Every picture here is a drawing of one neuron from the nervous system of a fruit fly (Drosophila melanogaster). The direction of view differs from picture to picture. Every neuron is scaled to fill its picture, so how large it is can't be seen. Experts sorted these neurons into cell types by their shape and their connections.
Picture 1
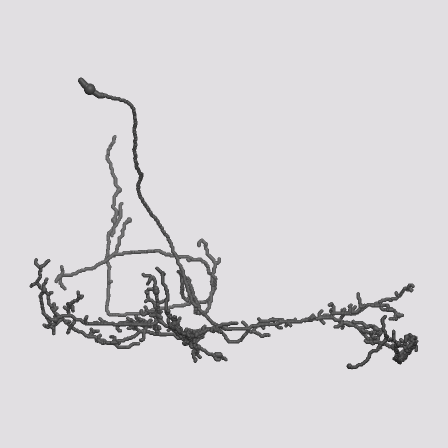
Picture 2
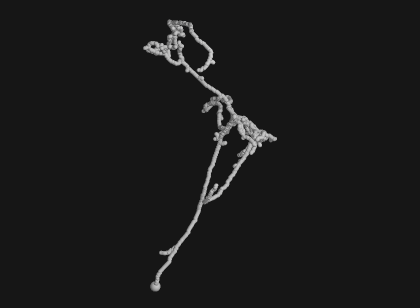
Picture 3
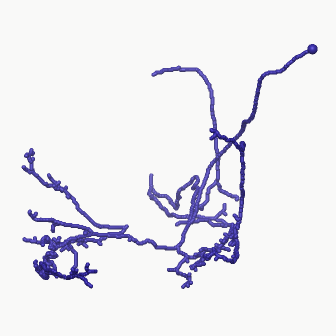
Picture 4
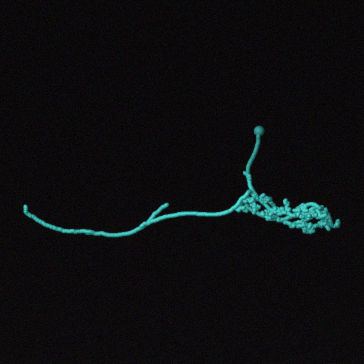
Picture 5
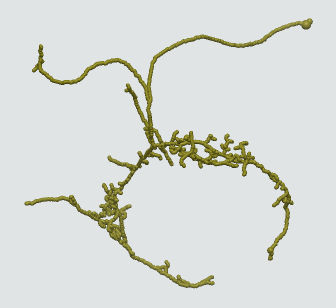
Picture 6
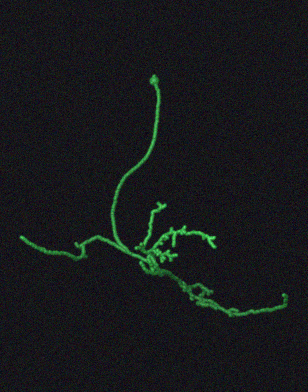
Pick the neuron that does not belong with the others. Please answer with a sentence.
Picture 4 is the odd one out.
